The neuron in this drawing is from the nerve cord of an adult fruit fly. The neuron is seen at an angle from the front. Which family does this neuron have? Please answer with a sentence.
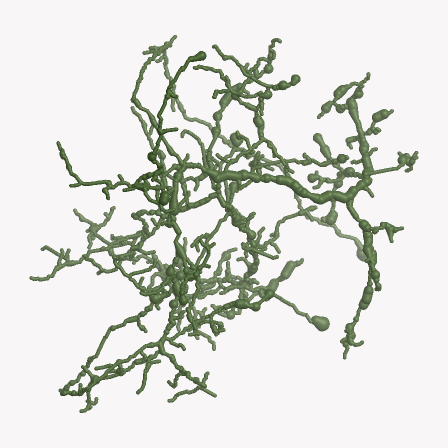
The family is hemilineage 21A.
